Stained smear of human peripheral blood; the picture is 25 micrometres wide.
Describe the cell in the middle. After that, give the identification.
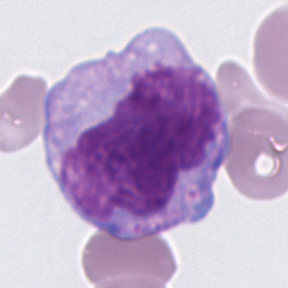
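This one's nucleus is an irregular, folded band running diagonally from lower left to upper right. Its chromatin is fine and strand-like rather than coarsely clumped. The cytoplasm is a pale greyish-blue, with a few small pale spots scattered through its upper-left part. The cell measures about 19 by 16 micrometres, and the nucleus takes up about 50% of its area. It's an atypical promyelocyte.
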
